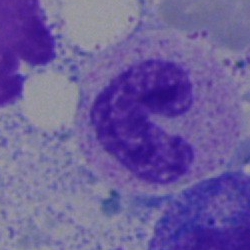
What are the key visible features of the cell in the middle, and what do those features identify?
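Nucleus curved into a C shape, opening facing right. Chromatin clumped: darker masses, paler patches. No nucleoli. Cell outline round and smooth. Band neutrophil.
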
